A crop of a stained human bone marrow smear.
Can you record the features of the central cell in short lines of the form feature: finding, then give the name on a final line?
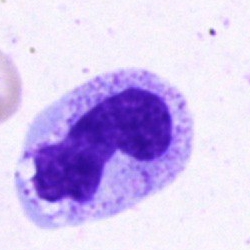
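Outline: a smooth oval
Nucleus: elongated and bent, lower left to upper right
Nucleoli: none visible
Cytoplasm: a few small clear spaces at lower left
Name: band neutrophil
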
